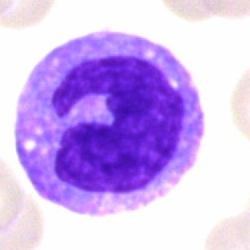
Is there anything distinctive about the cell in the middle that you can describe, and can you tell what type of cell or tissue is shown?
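Outline round, smooth. Nucleus kidney-shaped, deep notch opening to the left; no nucleoli visible. Few tiny clear spots in cytoplasm. Monocyte.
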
